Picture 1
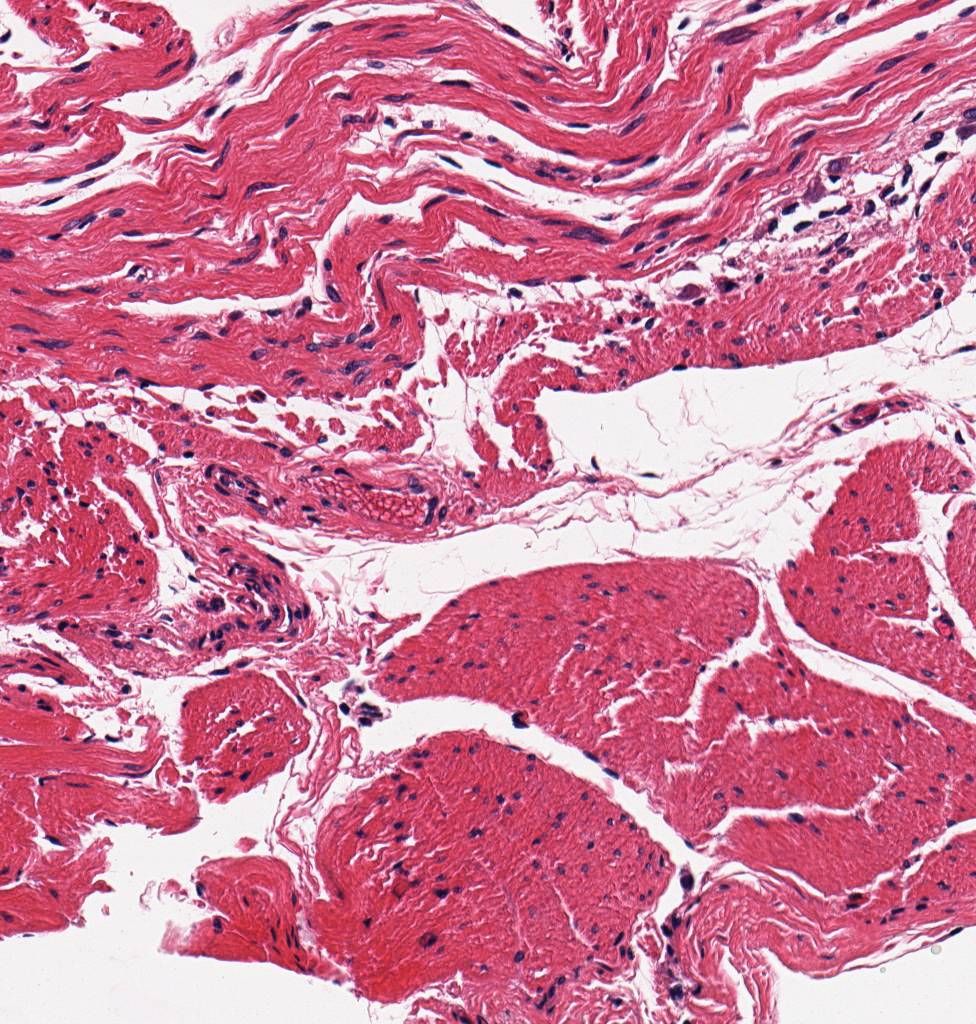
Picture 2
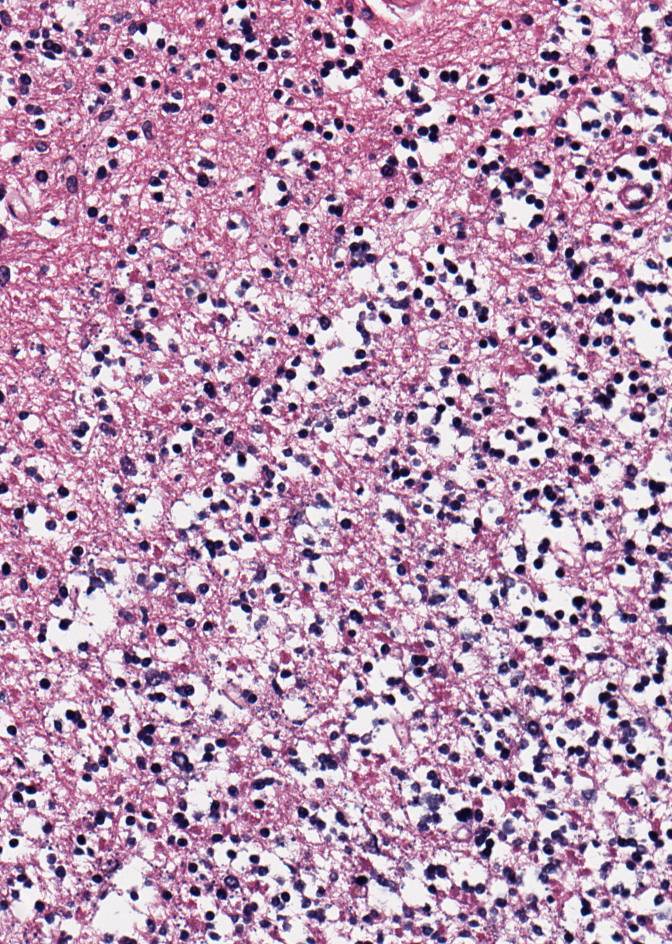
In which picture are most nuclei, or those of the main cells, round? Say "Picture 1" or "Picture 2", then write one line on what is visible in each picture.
Picture 2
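Picture 1: The nuclei of the lengthwise-cut fibres are elongated and cigar-shaped, lying centrally within the cells.
Picture 2: Throughout the field, most nuclei are small, round and darkly stained with little variation in size.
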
